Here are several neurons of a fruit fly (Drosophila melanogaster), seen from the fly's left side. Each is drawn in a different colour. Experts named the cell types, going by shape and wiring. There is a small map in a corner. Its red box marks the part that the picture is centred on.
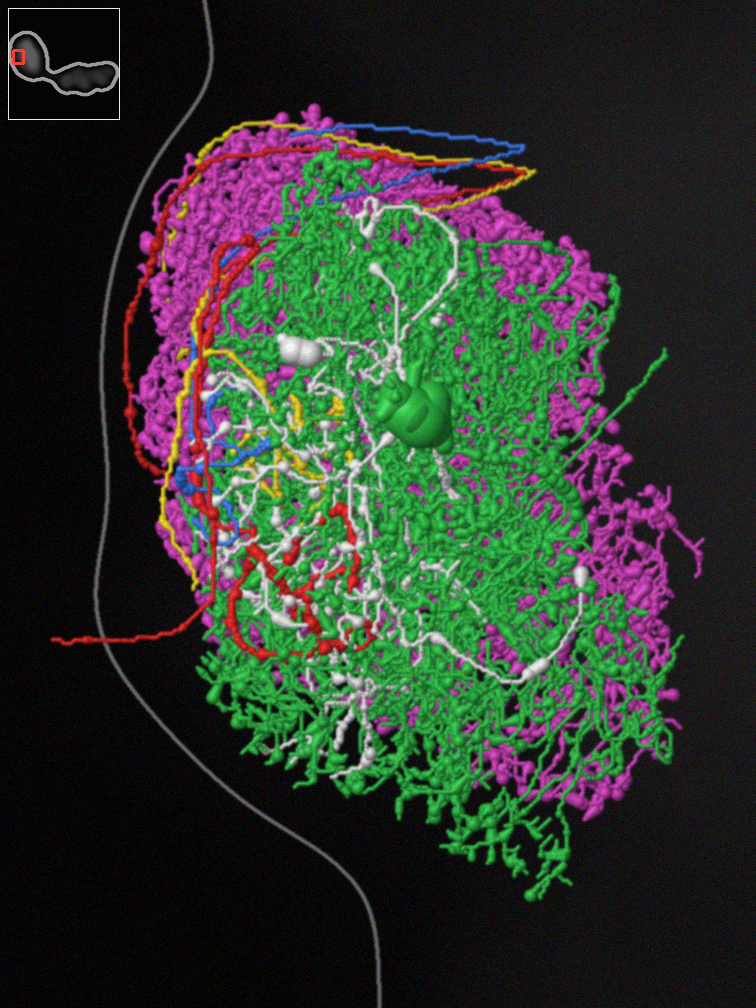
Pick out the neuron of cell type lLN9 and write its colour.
white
